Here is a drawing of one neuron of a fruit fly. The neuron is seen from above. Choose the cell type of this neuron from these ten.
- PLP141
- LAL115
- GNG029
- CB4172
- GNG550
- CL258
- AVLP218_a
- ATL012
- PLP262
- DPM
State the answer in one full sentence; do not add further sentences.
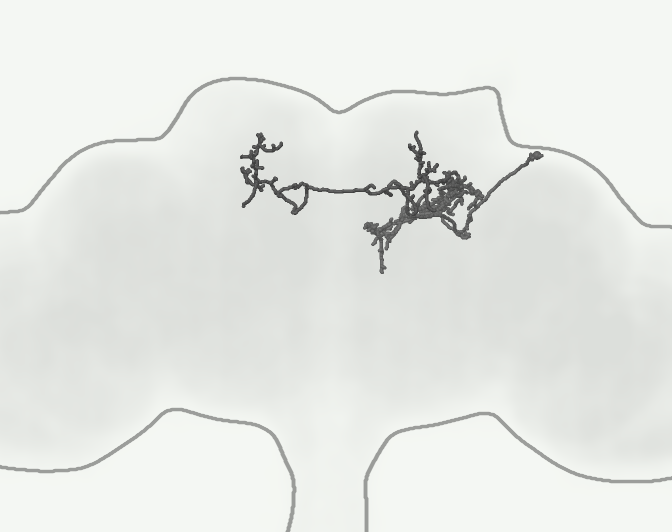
This neuron is a member of the LAL115 cell type.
